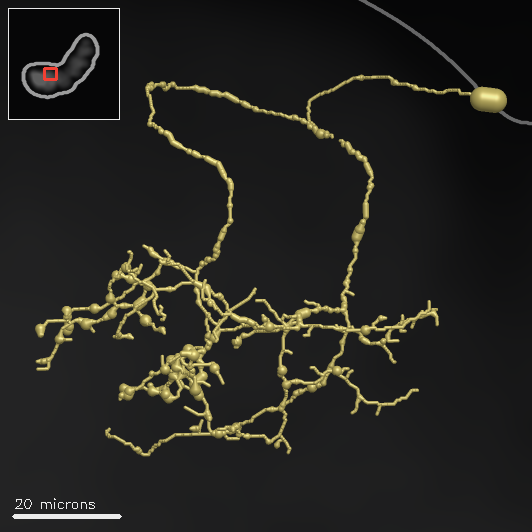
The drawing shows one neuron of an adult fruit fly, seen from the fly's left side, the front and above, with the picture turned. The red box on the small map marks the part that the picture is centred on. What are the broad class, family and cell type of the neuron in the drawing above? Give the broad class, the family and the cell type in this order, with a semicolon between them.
central-brain intrinsic neuron; hemilineage SLPp&v1_posterior; CB1899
